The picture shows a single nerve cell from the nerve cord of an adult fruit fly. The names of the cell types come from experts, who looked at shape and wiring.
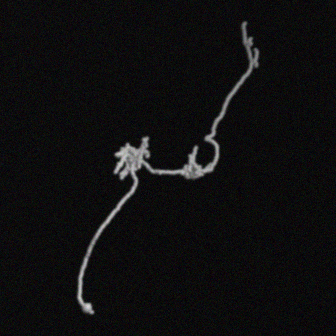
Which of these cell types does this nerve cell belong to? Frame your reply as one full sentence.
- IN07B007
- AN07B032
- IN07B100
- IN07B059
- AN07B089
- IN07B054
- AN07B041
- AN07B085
As its cell type, this nerve cell has IN07B059.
